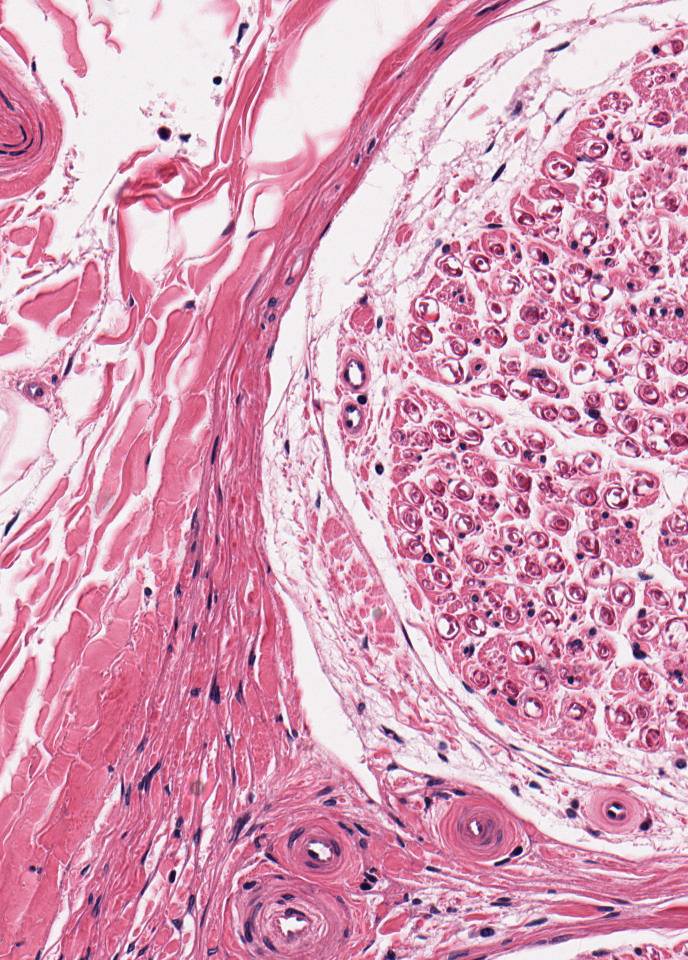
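Tibial nerve, haematoxylin and eosin. Upper right: one large rounded nerve fascicle. Among the dense collagen: thin, dark, elongated nuclei lying along the fibres. Bottom edge: several small vessels with thick pink muscular walls and narrow lumens. Fat cells: none in the field.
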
